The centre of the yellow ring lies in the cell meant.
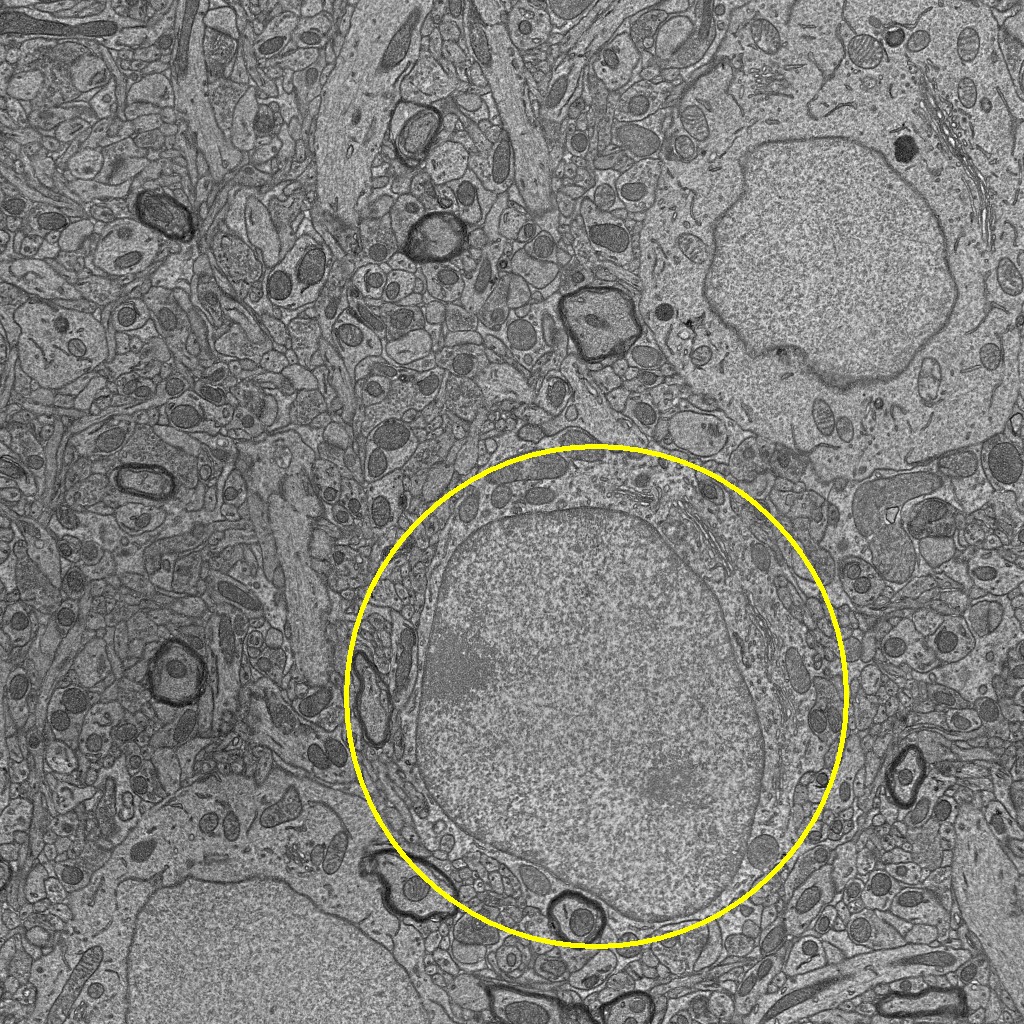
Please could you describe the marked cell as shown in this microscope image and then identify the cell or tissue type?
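A large oval nucleus, wholly in view, occupies most of the cell body. Its envelope is smooth, with no deep infoldings. Within it lie two faint, smooth darker patches, one at the left and one at the lower right. Stacked Golgi membranes sit in the cytoplasm to the upper right of the nucleus. Answer: astrocyte.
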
